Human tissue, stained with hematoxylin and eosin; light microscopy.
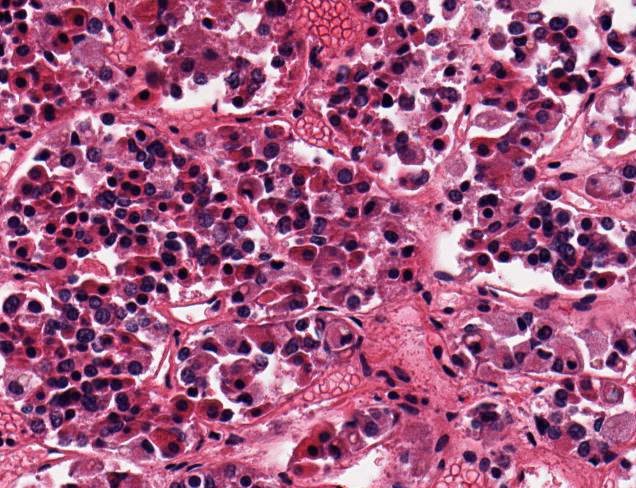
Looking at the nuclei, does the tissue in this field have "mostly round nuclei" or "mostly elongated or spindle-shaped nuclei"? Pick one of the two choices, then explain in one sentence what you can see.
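Mostly round nuclei. The nuclei are round, dark and fairly uniform in size.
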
